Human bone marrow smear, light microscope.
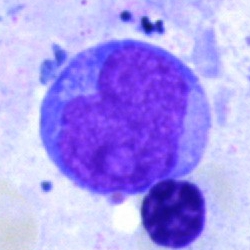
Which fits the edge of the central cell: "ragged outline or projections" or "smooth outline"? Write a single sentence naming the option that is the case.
The edge of the cell is smooth and even.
